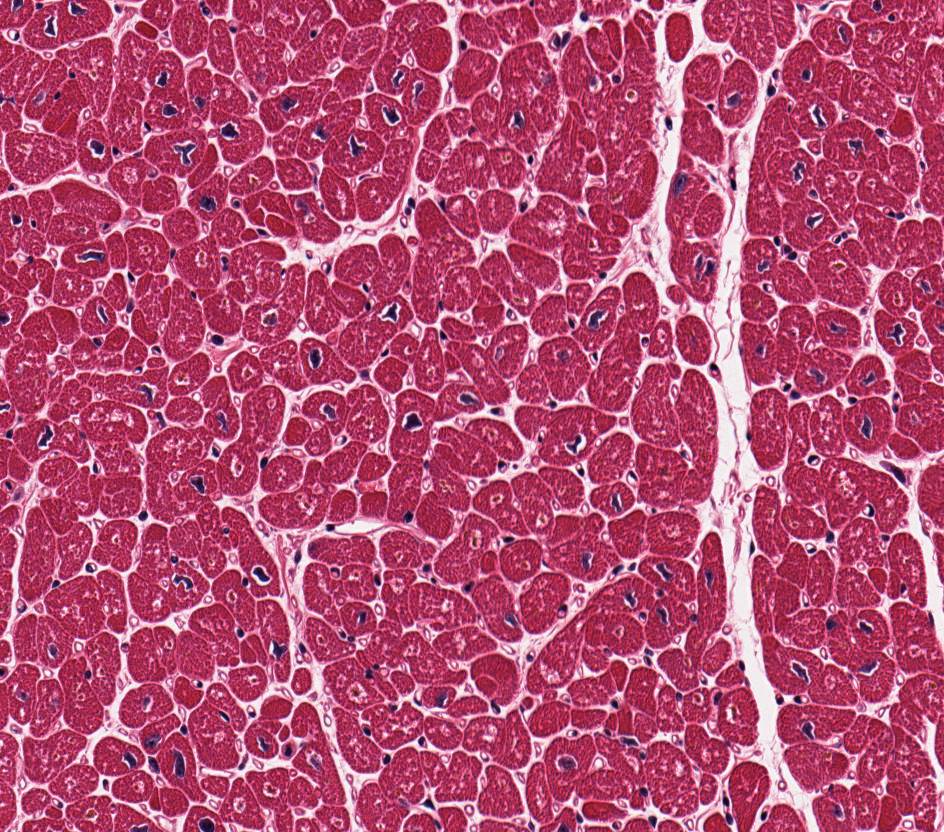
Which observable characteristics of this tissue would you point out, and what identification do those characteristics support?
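Cross-cut muscle fibres form closely packed rounded to polygonal profiles whose deeply eosinophilic cytoplasm is finely stippled by myofibrils cut across. Nuclei in the plane of section are single and central, many within a small pale, clear zone. This is the left ventricle of the heart.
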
